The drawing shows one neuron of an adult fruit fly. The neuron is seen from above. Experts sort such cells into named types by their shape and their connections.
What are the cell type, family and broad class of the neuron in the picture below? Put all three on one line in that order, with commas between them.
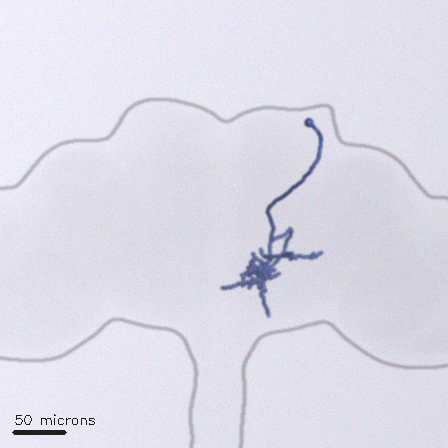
CB1896, hemilineage AOTUv1_ventral, central-brain intrinsic neuron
